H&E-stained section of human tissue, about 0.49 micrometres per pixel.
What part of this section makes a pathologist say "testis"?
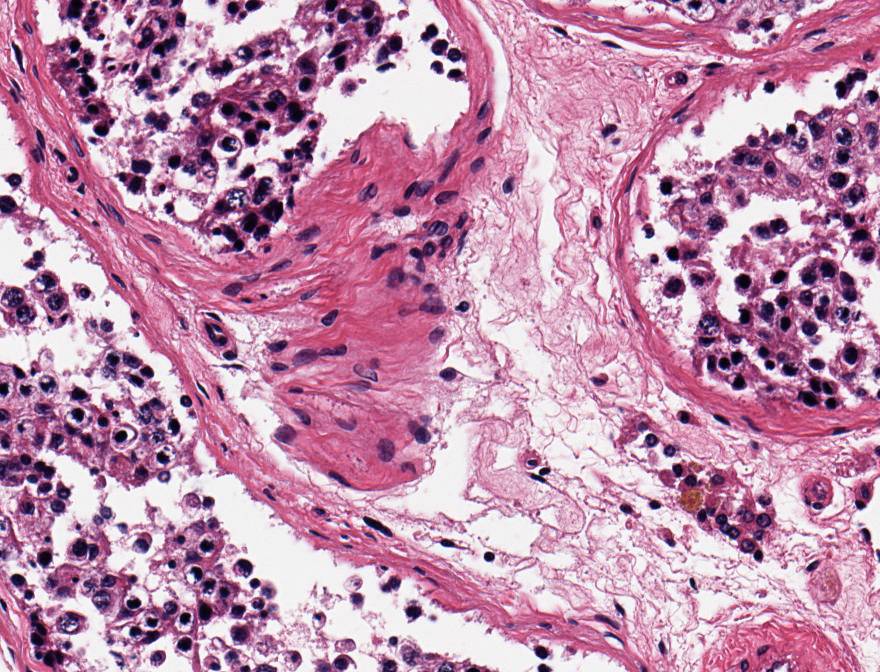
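The section is testis.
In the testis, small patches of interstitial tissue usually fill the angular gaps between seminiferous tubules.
Matching this, parts of several rounded tubules lie at the upper left, right, lower left and bottom edge, with stroma running between them through the centre. Just left of centre lies a dense band of deep pink fibrous tissue with scattered oval and spindle nuclei; right of centre the stroma is loose, pale pink and wispy, with open clear spaces. No fat cells are present anywhere.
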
